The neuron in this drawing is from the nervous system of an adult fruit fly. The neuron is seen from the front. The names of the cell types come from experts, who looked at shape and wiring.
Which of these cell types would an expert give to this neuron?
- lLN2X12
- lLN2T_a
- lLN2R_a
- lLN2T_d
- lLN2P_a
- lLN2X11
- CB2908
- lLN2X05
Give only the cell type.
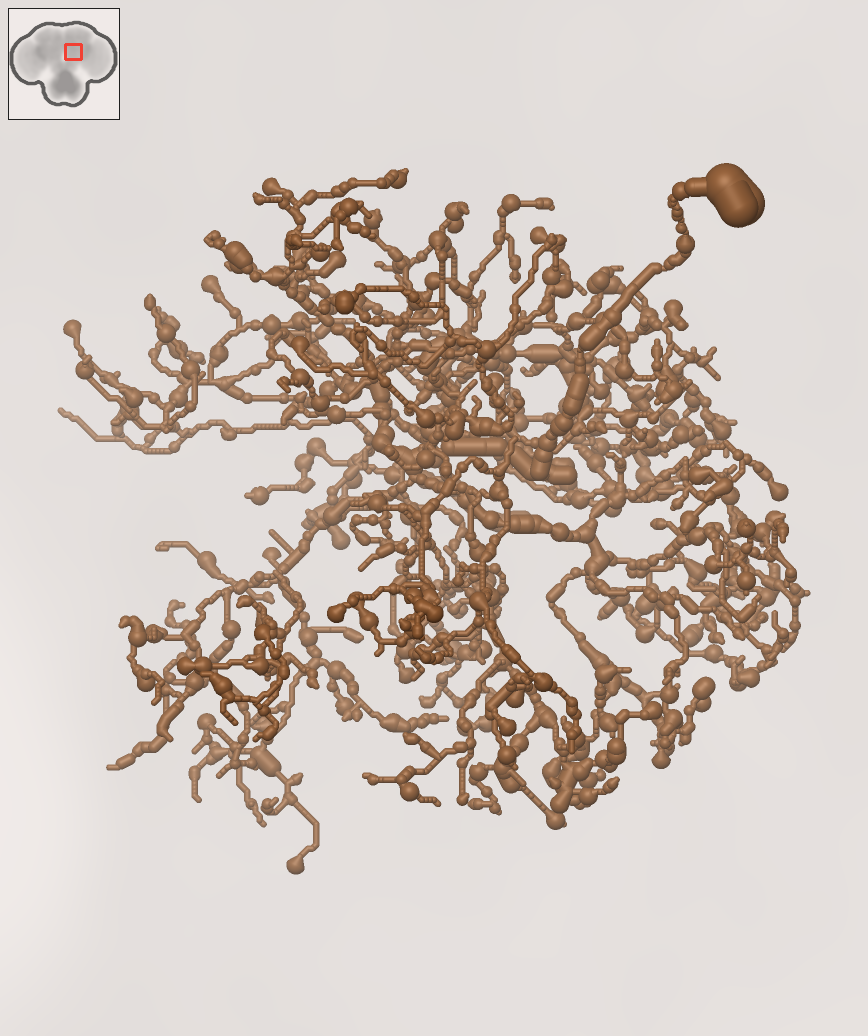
lLN2R_a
